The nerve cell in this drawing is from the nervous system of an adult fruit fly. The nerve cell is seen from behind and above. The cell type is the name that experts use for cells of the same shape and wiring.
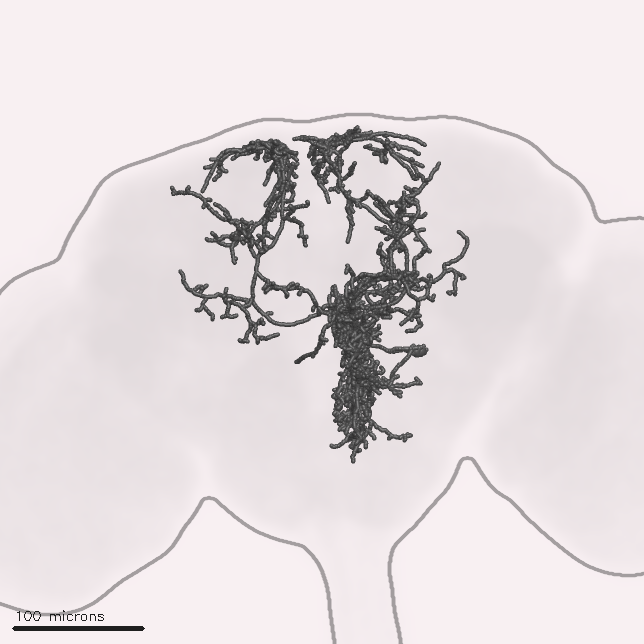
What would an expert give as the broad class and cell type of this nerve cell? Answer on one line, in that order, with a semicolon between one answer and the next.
central-brain intrinsic neuron; SMP593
